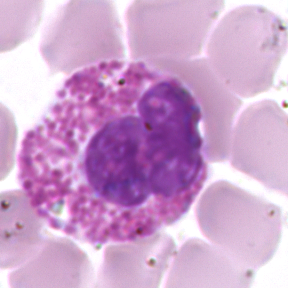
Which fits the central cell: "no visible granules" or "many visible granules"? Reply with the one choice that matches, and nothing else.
Many visible granules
